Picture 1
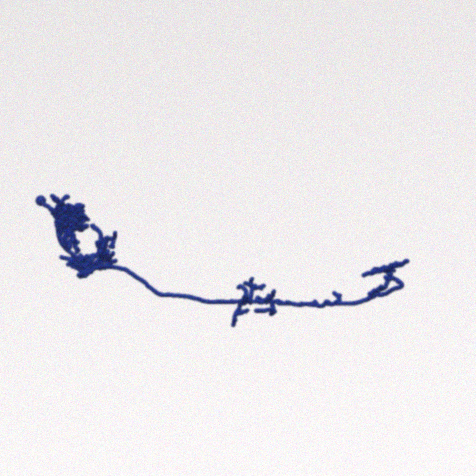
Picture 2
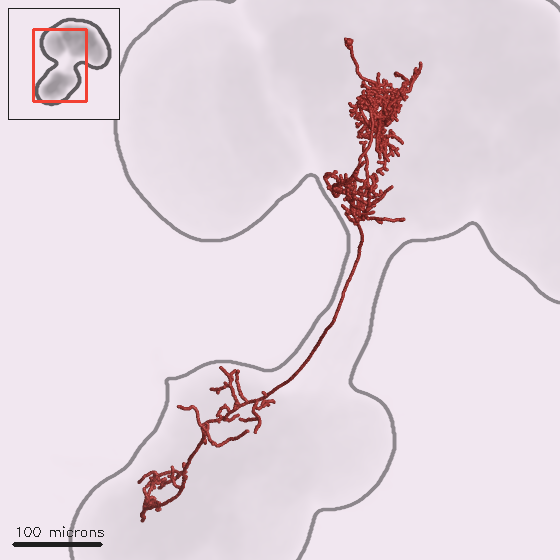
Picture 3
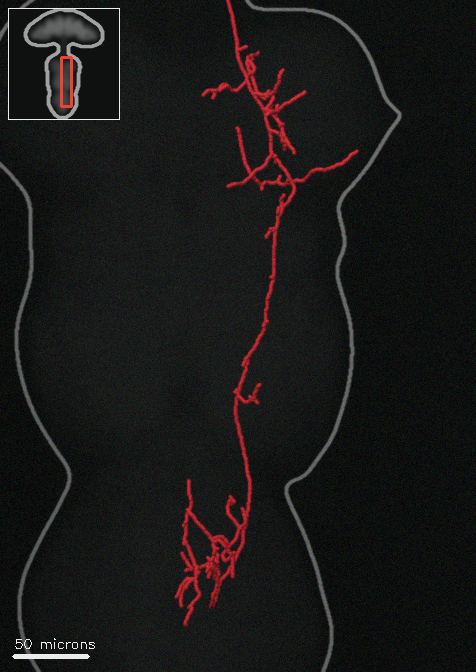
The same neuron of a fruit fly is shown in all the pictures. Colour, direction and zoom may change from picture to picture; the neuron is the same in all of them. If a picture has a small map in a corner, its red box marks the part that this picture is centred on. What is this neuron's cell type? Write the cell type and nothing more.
DNde005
